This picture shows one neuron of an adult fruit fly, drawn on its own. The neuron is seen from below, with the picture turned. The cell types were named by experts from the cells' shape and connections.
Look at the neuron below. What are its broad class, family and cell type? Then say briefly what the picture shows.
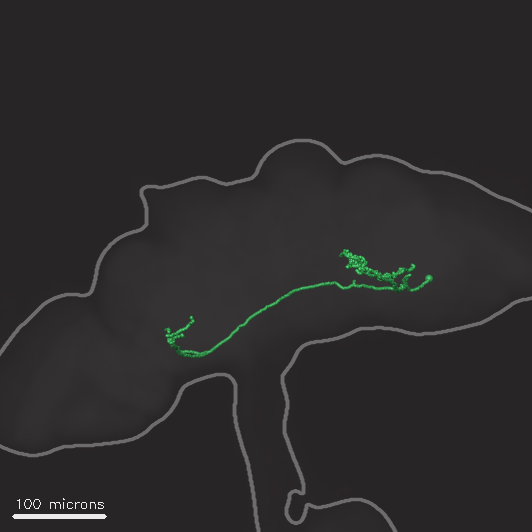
This is a central-brain intrinsic neuron. Its family is hemilineage LHp2. The cell type is CB1818. It is in the brain and does not reach the nerve cord. The cell body can be seen on the right of the picture. By the scale bar it is about 300 microns wide in this view.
